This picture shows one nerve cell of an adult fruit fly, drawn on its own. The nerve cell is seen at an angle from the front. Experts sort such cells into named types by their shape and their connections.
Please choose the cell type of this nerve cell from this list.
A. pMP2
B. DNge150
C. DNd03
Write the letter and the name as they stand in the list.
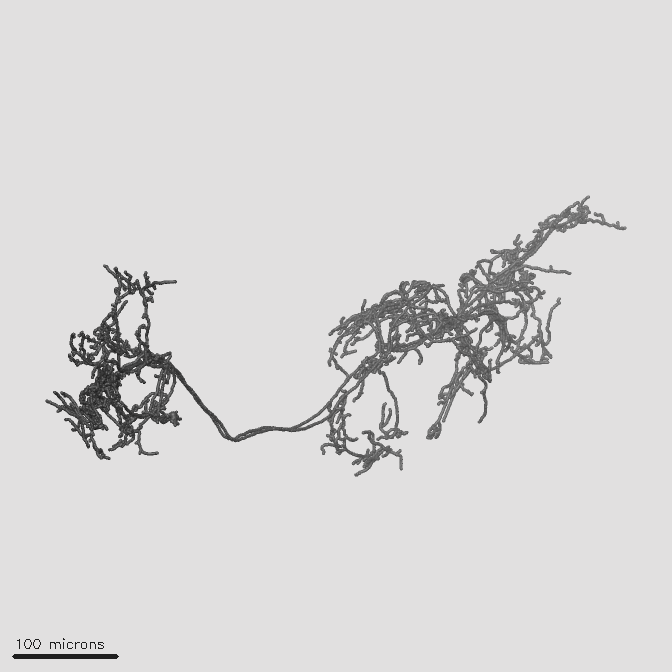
B. DNge150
